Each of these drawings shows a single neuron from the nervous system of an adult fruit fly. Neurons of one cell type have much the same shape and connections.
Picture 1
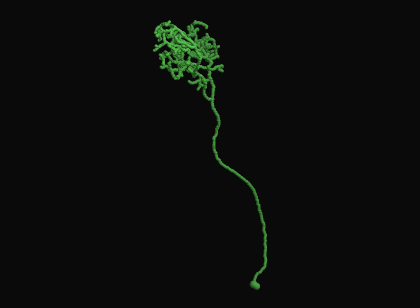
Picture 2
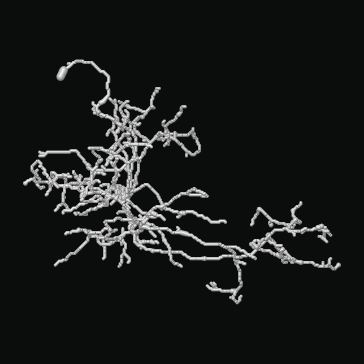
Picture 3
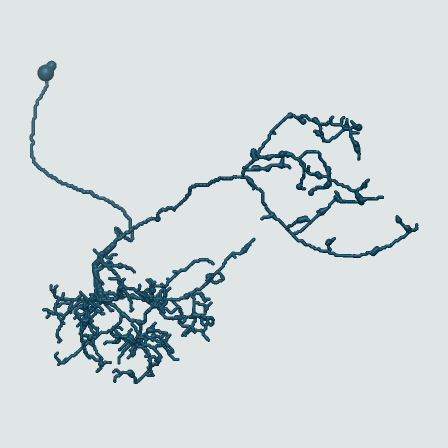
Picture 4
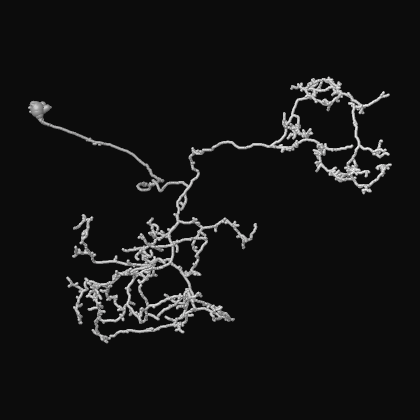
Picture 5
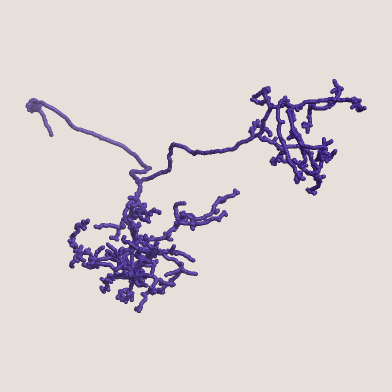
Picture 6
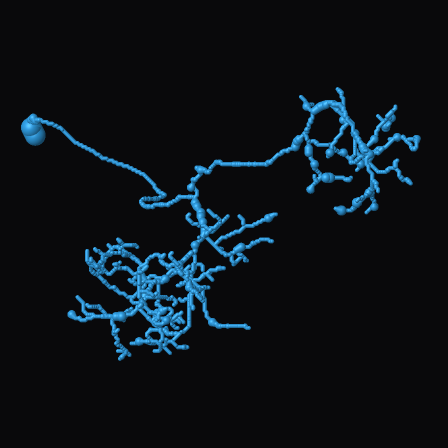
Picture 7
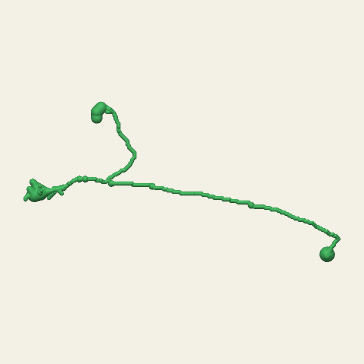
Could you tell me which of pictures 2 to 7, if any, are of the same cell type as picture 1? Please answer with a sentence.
Picture 3, picture 4, picture 5 and picture 6 are of the same cell type.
